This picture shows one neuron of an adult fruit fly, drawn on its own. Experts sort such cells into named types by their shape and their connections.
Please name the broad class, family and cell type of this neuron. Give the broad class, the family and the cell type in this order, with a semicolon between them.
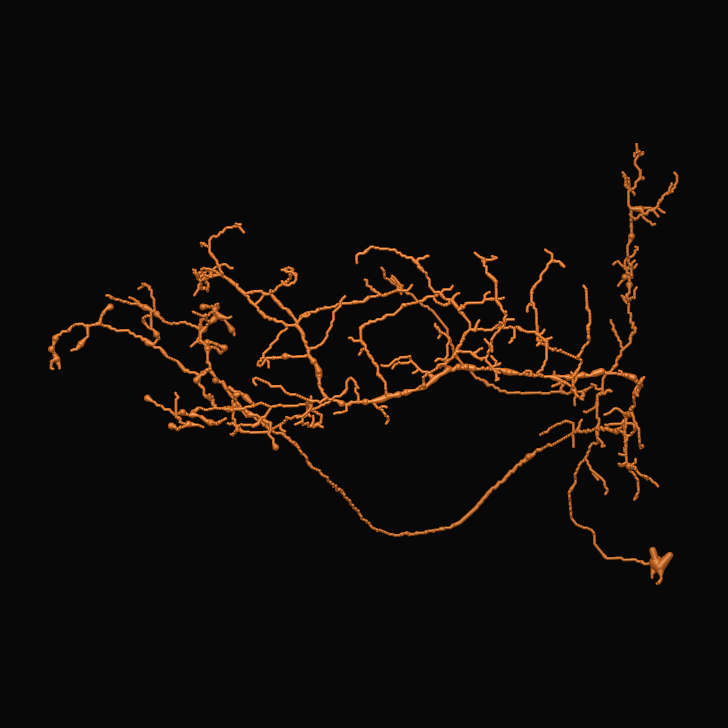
central-brain intrinsic neuron; hemilineage SLPa&l1_anterior; PLP055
